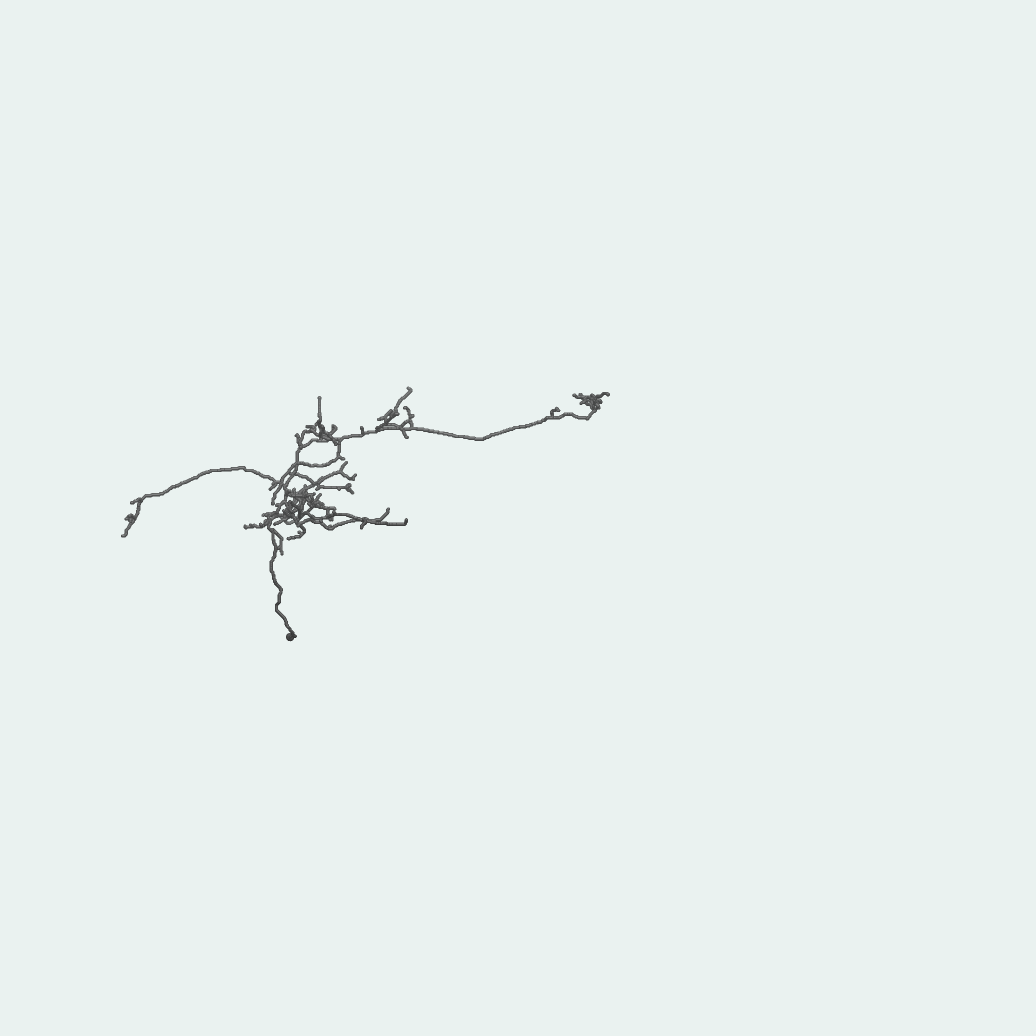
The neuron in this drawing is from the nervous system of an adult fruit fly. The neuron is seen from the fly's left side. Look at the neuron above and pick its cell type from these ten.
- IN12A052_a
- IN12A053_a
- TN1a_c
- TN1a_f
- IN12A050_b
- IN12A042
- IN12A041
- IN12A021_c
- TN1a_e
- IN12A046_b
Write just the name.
IN12A053_a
